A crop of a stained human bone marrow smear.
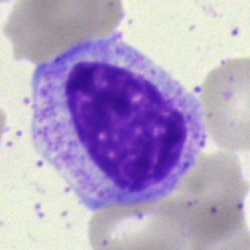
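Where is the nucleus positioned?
Toward the right, leaving a wider band of cytoplasm on the left.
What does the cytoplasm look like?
Pale blue, with fine purple granules scattered through it.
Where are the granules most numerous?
In the cytoplasm on the left side of the cell.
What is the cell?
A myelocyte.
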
